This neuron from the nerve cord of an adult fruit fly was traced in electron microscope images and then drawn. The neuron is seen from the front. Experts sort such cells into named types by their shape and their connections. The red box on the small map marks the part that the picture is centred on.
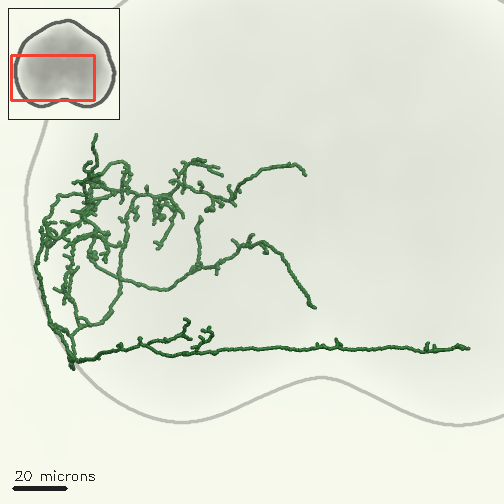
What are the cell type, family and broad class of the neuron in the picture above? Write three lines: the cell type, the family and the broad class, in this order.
IN19A101
hemilineage 19A
nerve-cord intrinsic neuron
